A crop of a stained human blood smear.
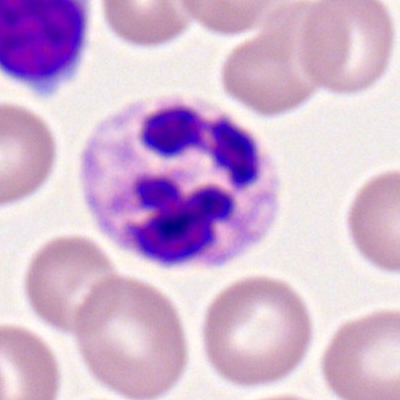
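Segmented neutrophil, central cell, stained human blood smear. Nucleus divided into several separate lobes; chromatin dense, dark purple. Cytoplasm plentiful, pale pink-lilac, holding fine lilac granules.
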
